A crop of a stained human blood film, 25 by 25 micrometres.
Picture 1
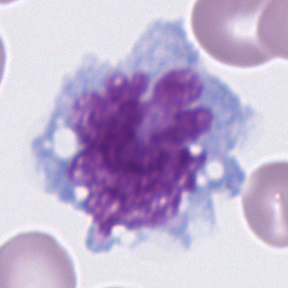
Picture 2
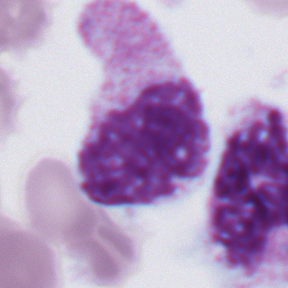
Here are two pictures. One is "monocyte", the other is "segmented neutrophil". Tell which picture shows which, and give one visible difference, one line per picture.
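Picture 1 is a monocyte. No distinct granules are seen in the cytoplasm.
Picture 2 is a segmented neutrophil. Fine reddish-purple granules are scattered throughout the cytoplasm.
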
